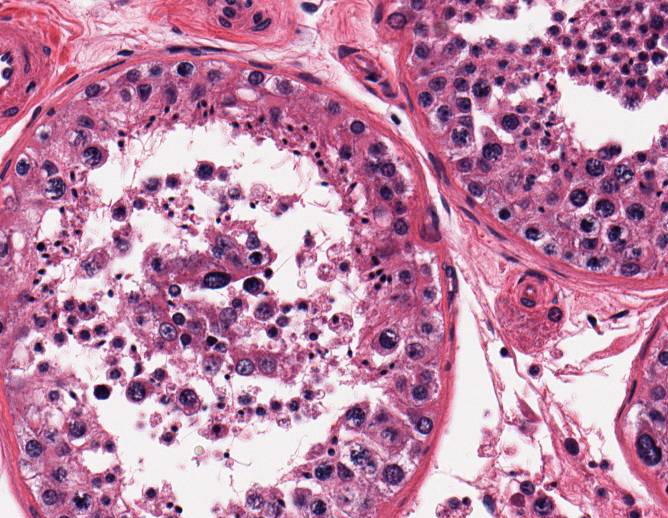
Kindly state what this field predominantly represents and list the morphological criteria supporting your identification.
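That's a seminiferous tubule; parts of several rounded ones are cut across, the largest filling the left and centre. What settles it is the stratified epithelium, several cells deep from wall to lumen.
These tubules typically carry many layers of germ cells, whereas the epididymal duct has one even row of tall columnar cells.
In the middle layers sit large round cells with big nuclei of coarse, clumped chromatin.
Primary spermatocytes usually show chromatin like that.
Toward the lumen of the big left tubule, small, very dark, condensed nuclei are clustered.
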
